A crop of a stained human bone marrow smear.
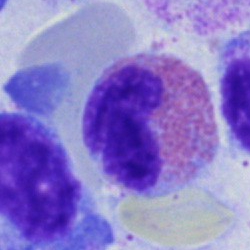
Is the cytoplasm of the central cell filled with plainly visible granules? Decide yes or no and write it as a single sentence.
Yes, this cell has a cytoplasm with many visible granules.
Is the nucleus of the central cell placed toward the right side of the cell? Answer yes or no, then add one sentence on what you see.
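No. The nucleus lies in the left part of the cell.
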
